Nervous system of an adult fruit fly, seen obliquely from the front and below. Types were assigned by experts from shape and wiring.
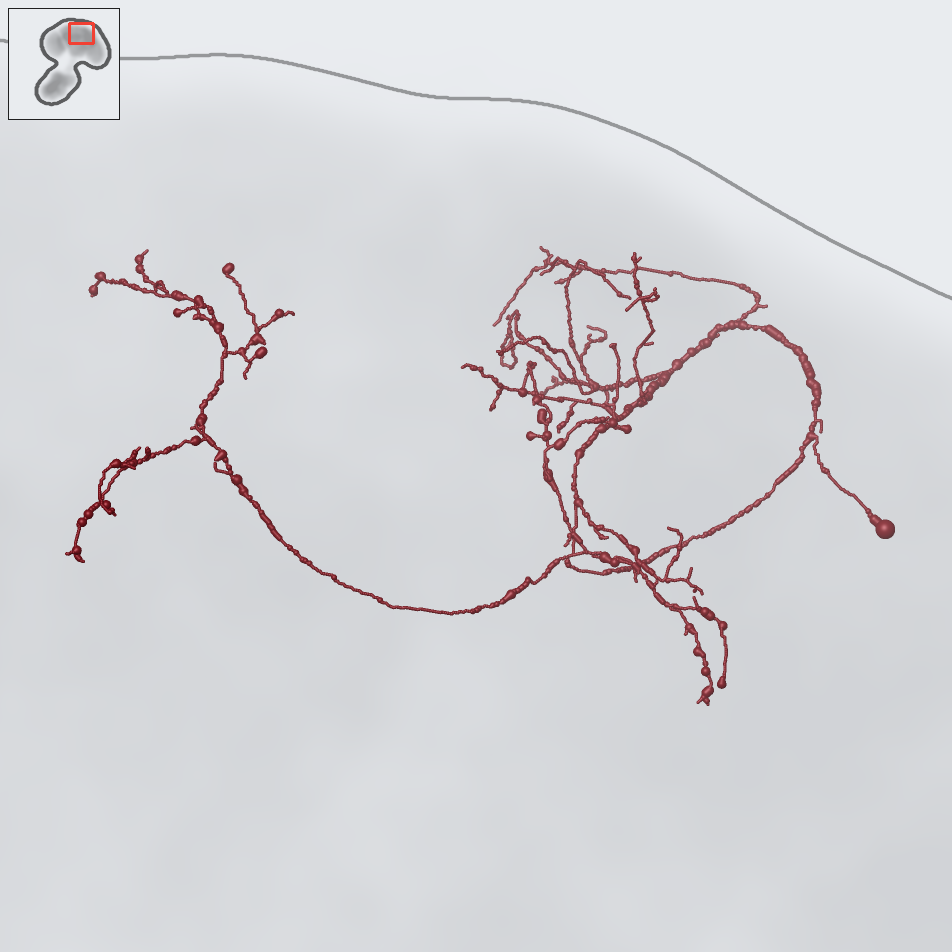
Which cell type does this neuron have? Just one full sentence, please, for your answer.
The cell type held by this neuron is CRE003_a.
